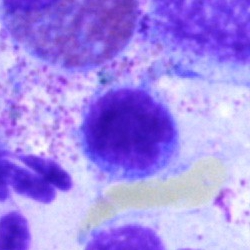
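Lymphocyte, the central cell in this stained bone marrow smear. Its outline looks round to me. The chromatin is dark purple and densely packed, and I can't see any nucleolus in the nucleus. The cytoplasm amounts to only a thin rim around the nucleus.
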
